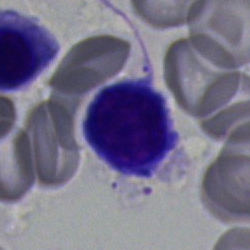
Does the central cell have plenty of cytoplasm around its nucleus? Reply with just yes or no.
No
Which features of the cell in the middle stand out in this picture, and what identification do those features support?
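Deep, dense purple staining runs throughout the nucleus. No nucleoli can be made out within it. The cell shows no vacuoles. From its top, a thin purple thread runs upward. This is a lymphocyte.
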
